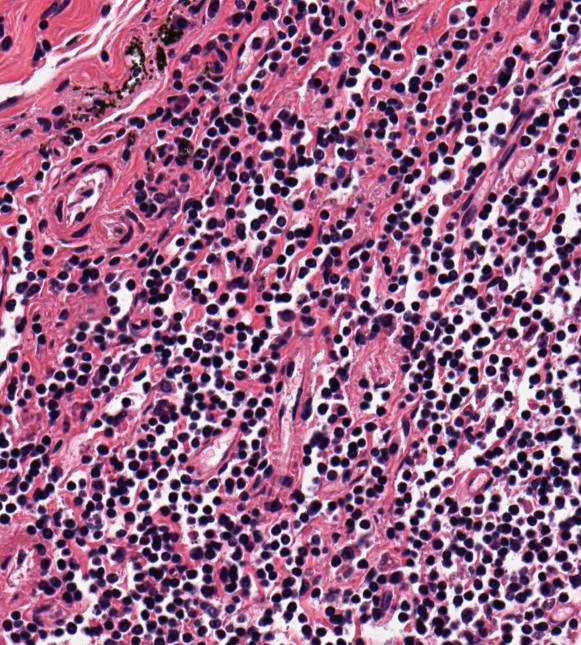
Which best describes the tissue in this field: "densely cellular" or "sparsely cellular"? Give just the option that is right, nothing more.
Densely cellular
